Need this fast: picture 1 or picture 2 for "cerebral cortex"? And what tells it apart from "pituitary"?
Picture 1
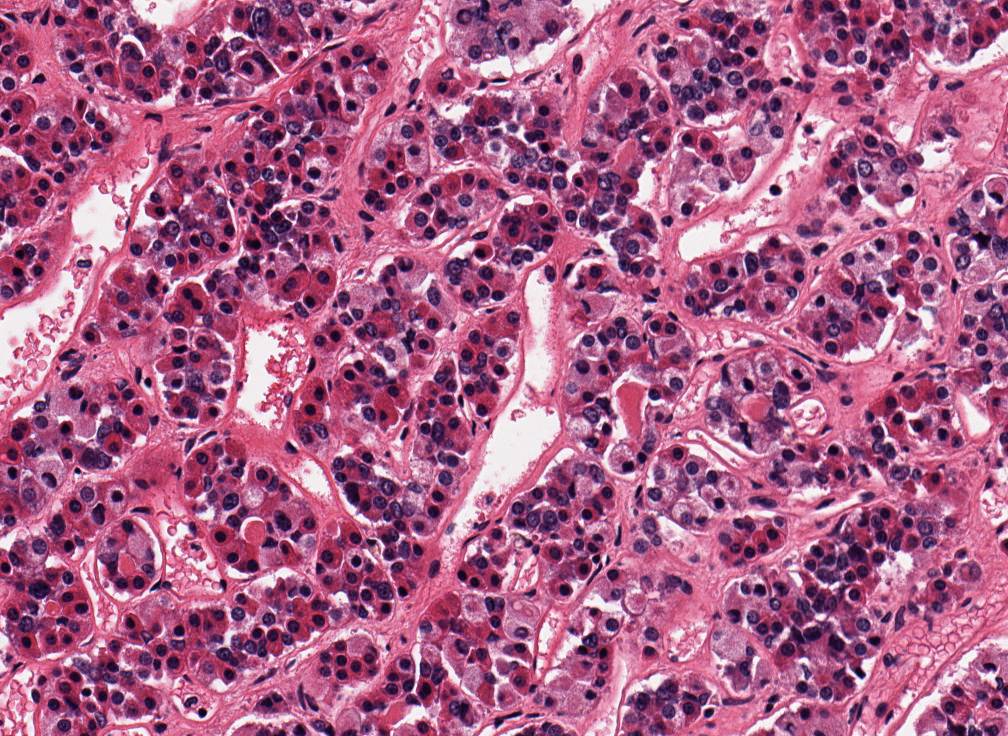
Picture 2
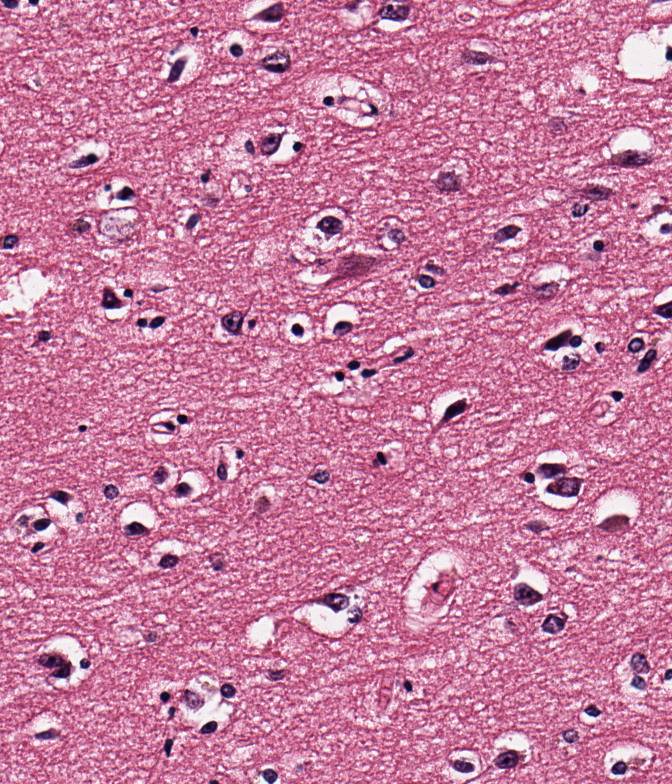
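The correct assignment is pituitary for picture 1 and cerebral cortex for picture 2. The first difference is arrangement: in picture 1 cells lie in small rounded nests separated by thin septa, whereas in picture 2 they lie singly and evenly scattered on a continuous pink background, forming no glands, layers or other units. Second, that pink background is finely fibrillar and speckled with tiny vacuoles rather than made of coarse collagen bundles. Third, the nests of picture 1 mix cells of bright red and pale purple-grey cytoplasm with round, dark, fairly uniform nuclei, while picture 2 has many small round dark nuclei with scant cytoplasm and a few larger cells with more, one just above centre. Finally, thin-walled vascular channels run between the nests of picture 1, some holding red blood cells.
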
